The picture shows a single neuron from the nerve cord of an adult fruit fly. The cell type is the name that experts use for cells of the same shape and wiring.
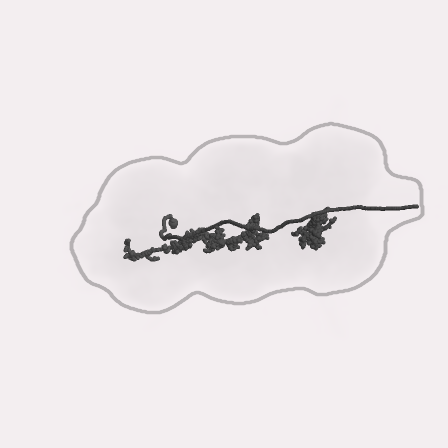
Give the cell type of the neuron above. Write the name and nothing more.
AN09B034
